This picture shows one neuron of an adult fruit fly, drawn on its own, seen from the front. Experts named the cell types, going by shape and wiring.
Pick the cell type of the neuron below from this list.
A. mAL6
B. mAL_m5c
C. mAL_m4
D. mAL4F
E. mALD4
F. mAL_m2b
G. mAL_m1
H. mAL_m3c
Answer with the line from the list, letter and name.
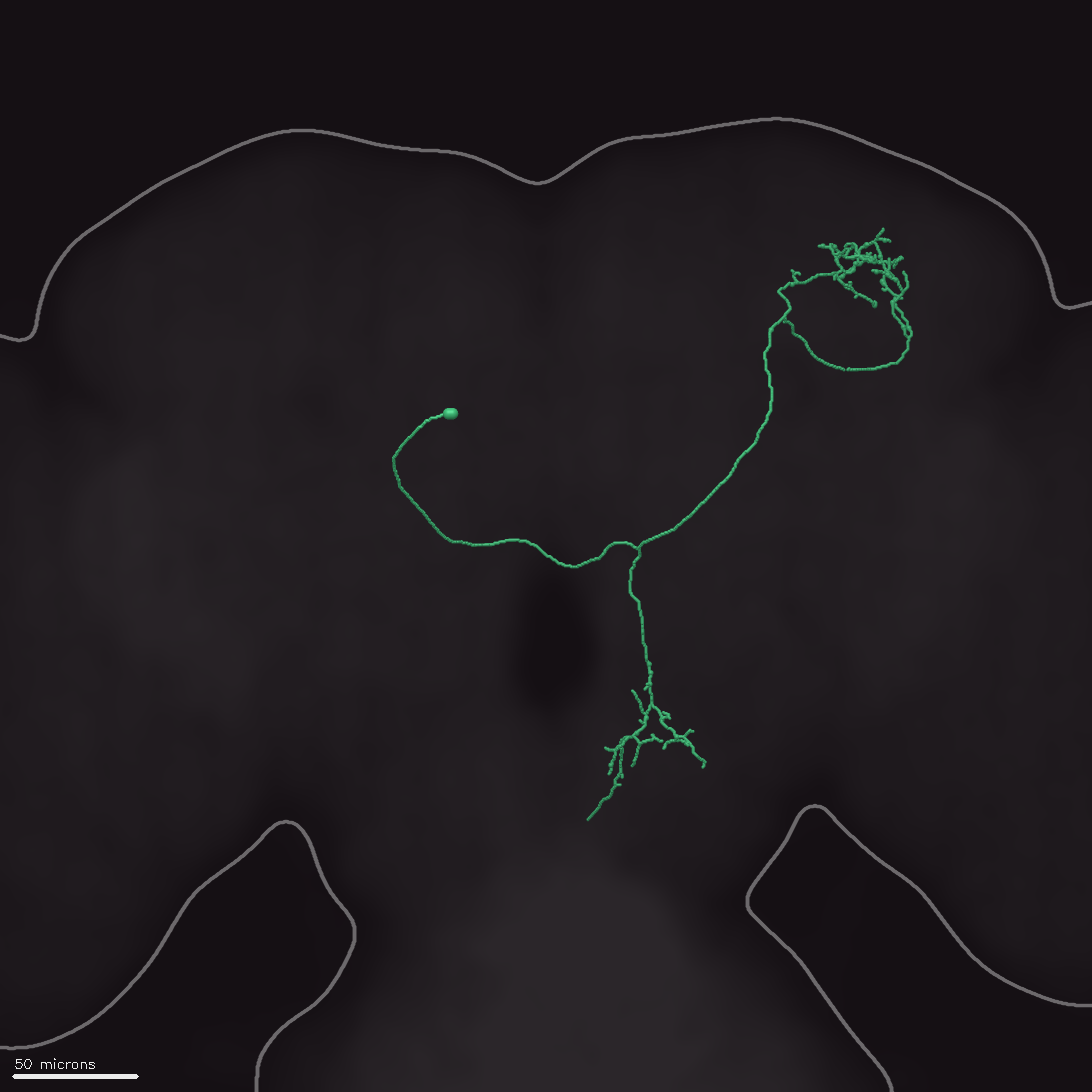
D. mAL4F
